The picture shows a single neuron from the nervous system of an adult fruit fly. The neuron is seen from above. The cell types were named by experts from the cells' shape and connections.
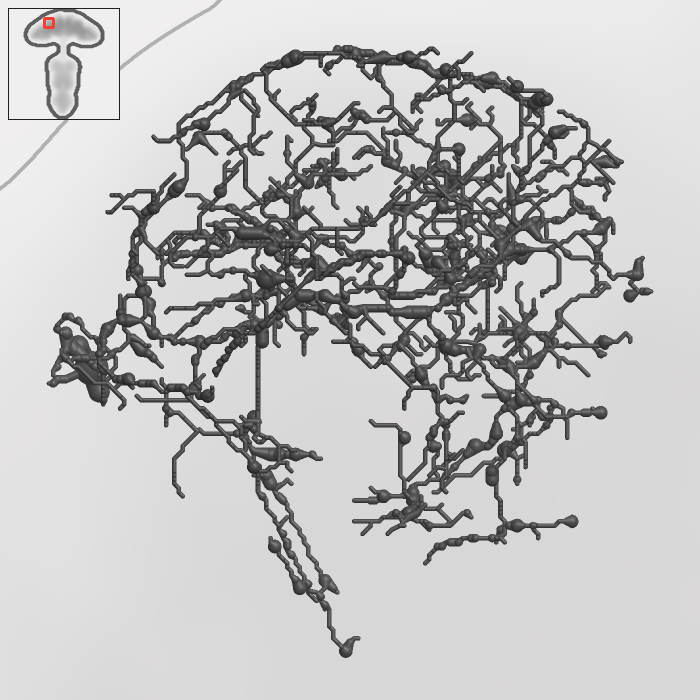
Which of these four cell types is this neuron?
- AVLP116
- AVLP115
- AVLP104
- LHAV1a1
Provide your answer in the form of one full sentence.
The cell type AVLP104 includes this neuron.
